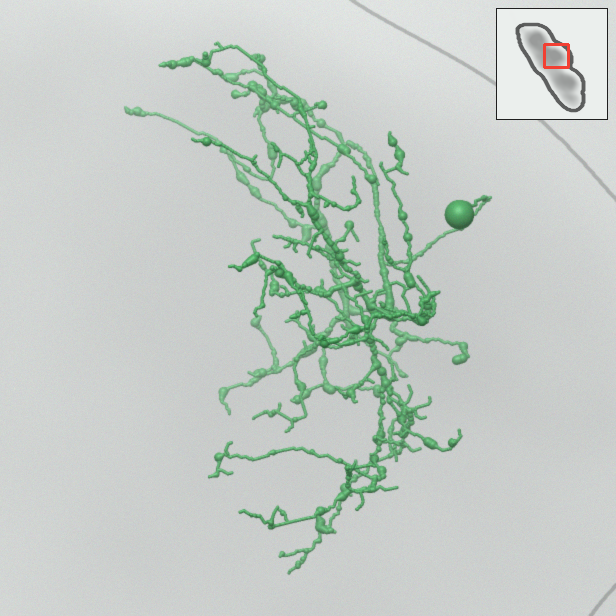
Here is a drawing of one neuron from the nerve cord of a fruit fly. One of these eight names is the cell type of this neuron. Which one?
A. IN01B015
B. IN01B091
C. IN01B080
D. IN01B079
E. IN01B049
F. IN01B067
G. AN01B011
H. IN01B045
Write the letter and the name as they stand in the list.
A. IN01B015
